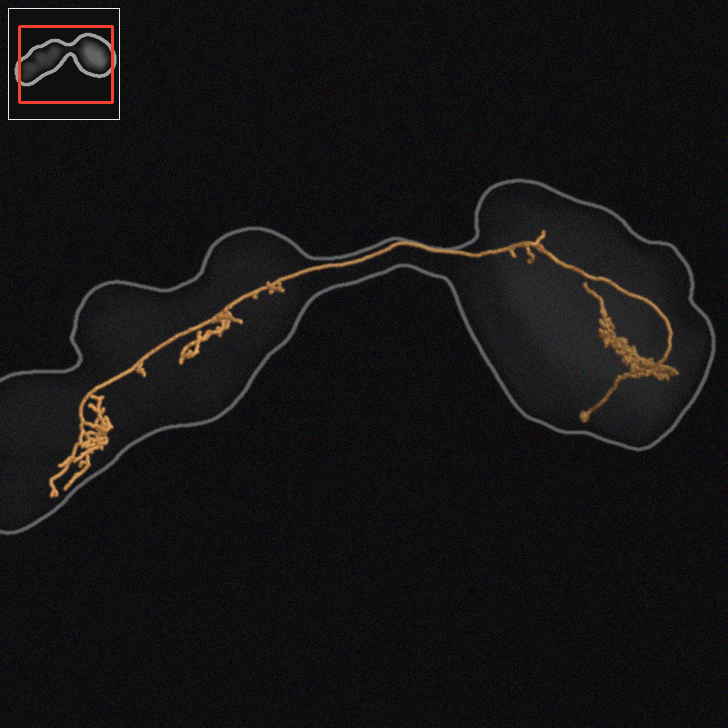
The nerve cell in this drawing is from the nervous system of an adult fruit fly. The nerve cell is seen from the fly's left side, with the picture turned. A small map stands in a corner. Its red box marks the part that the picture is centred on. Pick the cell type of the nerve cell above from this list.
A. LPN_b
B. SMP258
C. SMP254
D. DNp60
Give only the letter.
D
